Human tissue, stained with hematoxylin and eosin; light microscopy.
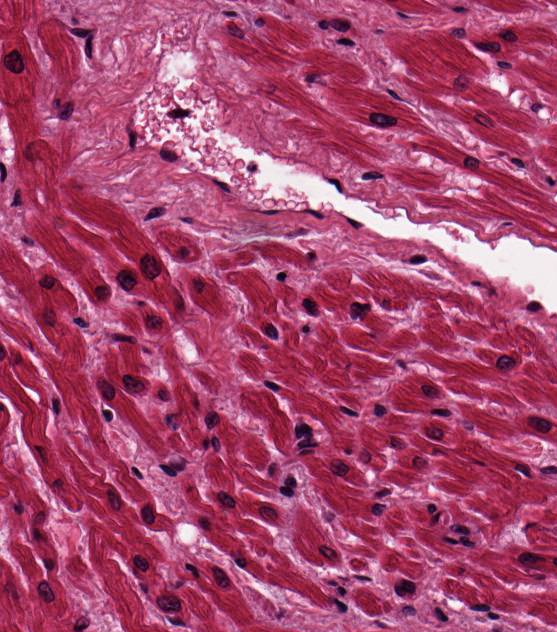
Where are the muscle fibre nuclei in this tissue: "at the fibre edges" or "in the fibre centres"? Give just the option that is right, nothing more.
In the fibre centres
